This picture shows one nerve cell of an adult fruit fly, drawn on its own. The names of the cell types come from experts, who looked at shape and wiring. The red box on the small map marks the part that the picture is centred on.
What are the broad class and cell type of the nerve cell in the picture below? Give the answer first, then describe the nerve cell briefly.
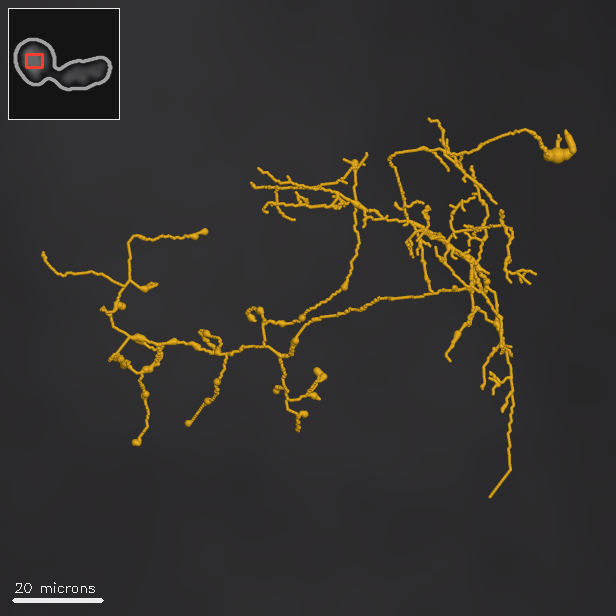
Its broad class is central-brain intrinsic neuron. The cell type is IB066. The cell body can be seen at the upper right of the picture. From left to right in the picture it spans about 120 microns. The picture shows dozens of branch ends.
